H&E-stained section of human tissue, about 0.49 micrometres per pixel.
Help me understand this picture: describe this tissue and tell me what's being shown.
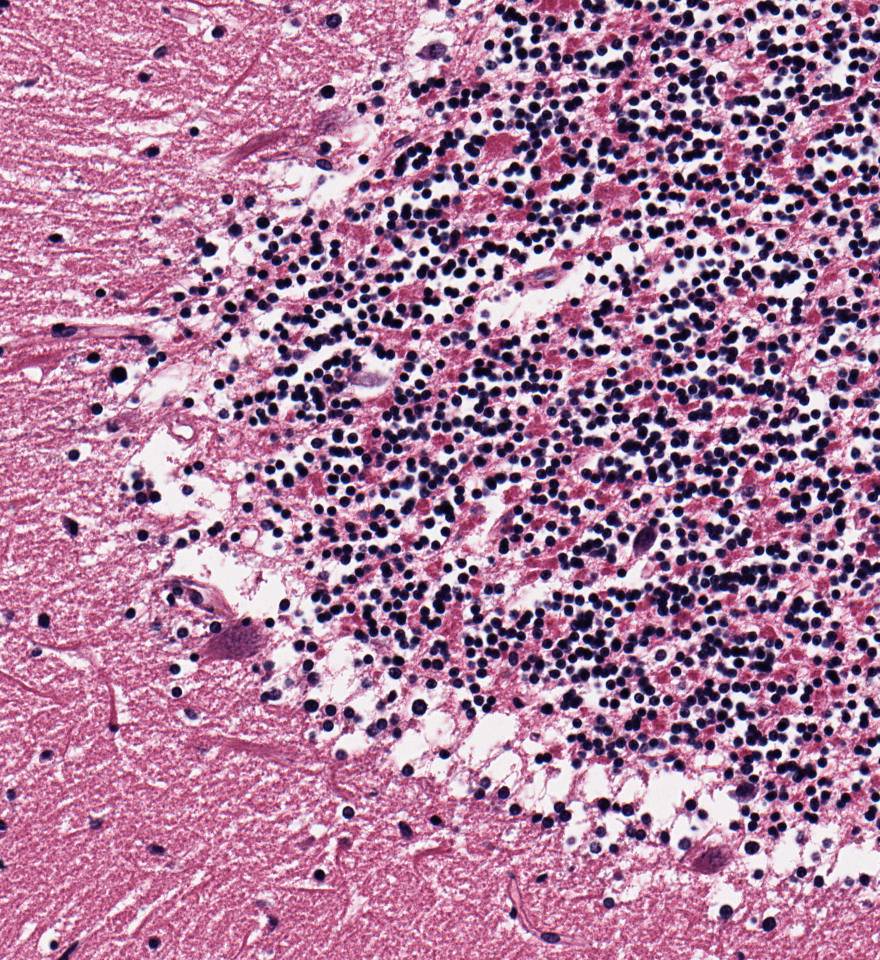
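First, notice the dense band of closely packed small dark nuclei across the right and centre. These crowded cells have small, round, darkly staining nuclei with almost no visible cytoplasm. Small irregular pink islands without nuclei lie scattered through the band. Left and along the bottom, the tissue is pale pink with few nuclei. This is cerebellum.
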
